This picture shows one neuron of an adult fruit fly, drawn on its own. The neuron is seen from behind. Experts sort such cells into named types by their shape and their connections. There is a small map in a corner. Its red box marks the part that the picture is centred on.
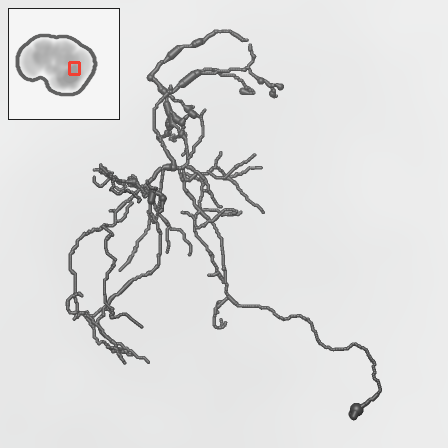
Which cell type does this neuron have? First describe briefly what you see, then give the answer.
The cell body is at the lower right of the picture. Dozens of branch ends can be seen. Its broad class is nerve-cord intrinsic neuron. Its cell type is IN02A059.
